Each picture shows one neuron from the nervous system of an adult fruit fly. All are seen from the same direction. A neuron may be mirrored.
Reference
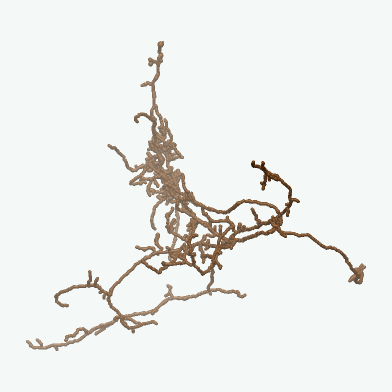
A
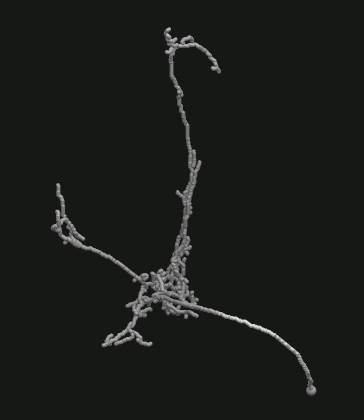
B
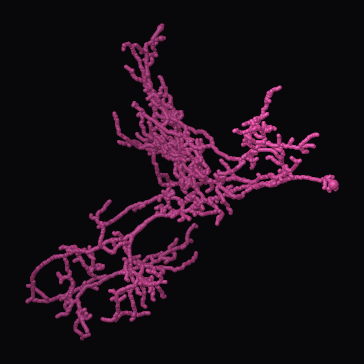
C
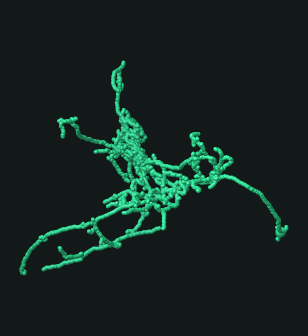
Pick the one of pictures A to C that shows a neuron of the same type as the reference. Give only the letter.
C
